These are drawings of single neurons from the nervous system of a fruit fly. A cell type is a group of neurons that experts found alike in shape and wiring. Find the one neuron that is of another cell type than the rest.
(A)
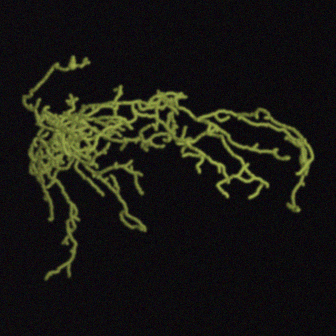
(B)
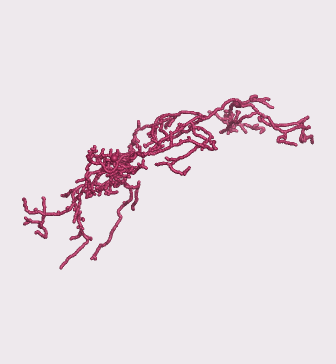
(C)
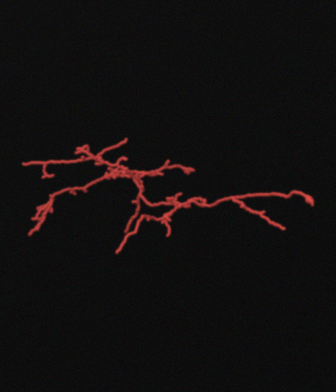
C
